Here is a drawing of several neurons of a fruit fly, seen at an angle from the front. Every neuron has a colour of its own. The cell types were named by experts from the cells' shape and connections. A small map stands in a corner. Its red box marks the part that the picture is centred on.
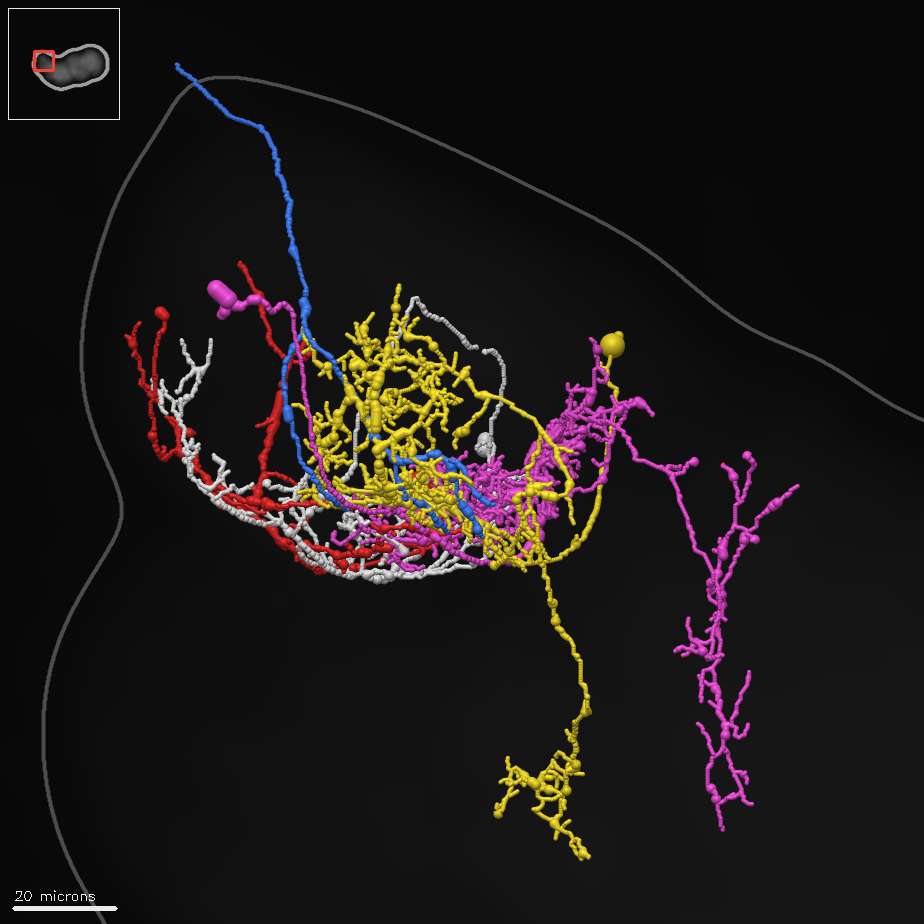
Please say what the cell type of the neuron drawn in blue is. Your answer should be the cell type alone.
SNxx14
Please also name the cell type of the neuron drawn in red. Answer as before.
SNch01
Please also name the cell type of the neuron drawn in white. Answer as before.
INXXX429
